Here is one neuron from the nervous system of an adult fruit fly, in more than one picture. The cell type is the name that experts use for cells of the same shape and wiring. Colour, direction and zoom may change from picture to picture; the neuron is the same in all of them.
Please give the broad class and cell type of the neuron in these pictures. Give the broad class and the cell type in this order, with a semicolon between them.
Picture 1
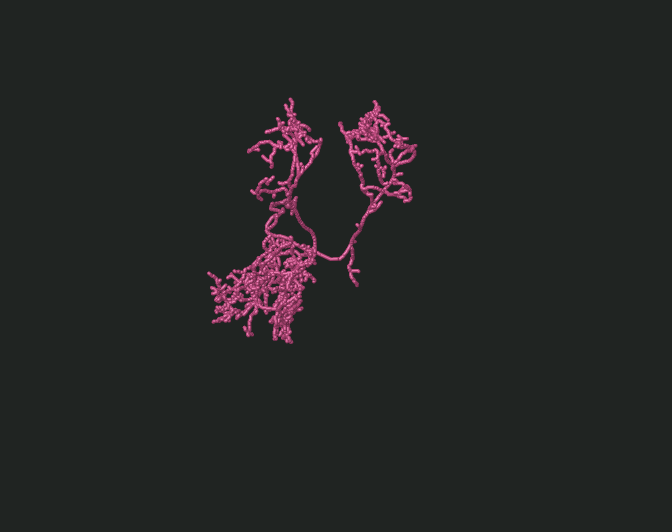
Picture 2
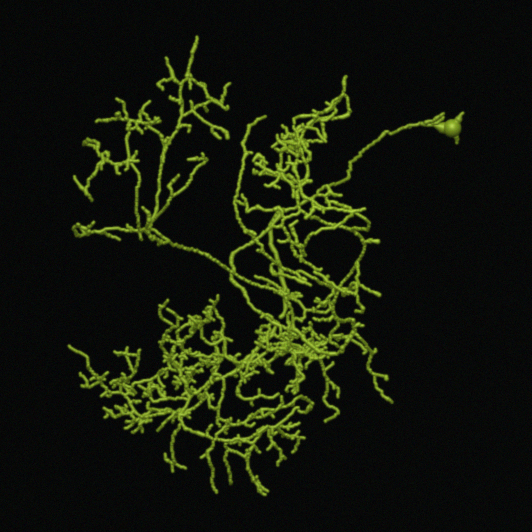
central-brain intrinsic neuron; LAL154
